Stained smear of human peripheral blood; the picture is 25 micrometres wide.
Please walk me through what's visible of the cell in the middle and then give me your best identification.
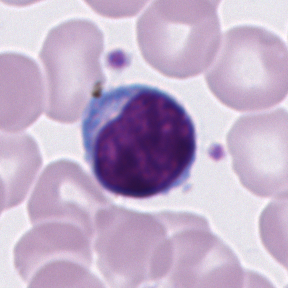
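The nucleus is round, without indentation or lobes, and measures about 9 by 8 micrometres. It lies off-centre toward the right, leaving most of the cytoplasm on the left. The chromatin is dark purple and coarsely clumped, and the cytoplasm is pale blue. The cell is a typical lymphocyte.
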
